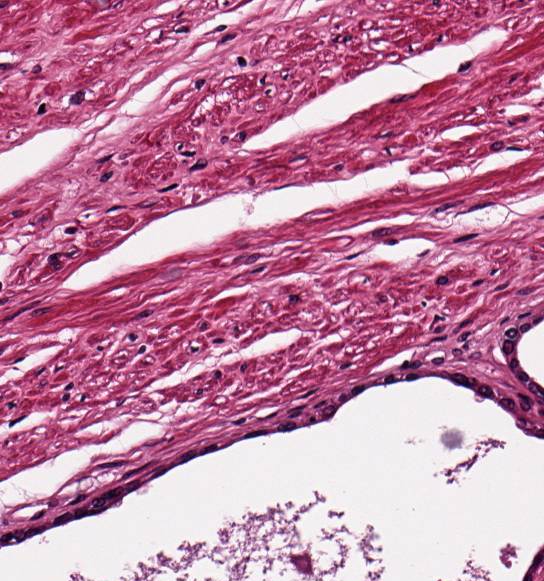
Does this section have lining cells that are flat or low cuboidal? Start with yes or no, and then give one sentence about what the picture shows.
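Yes. The lumen is lined by a single layer of flattened to cuboidal cells with dark nuclei.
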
